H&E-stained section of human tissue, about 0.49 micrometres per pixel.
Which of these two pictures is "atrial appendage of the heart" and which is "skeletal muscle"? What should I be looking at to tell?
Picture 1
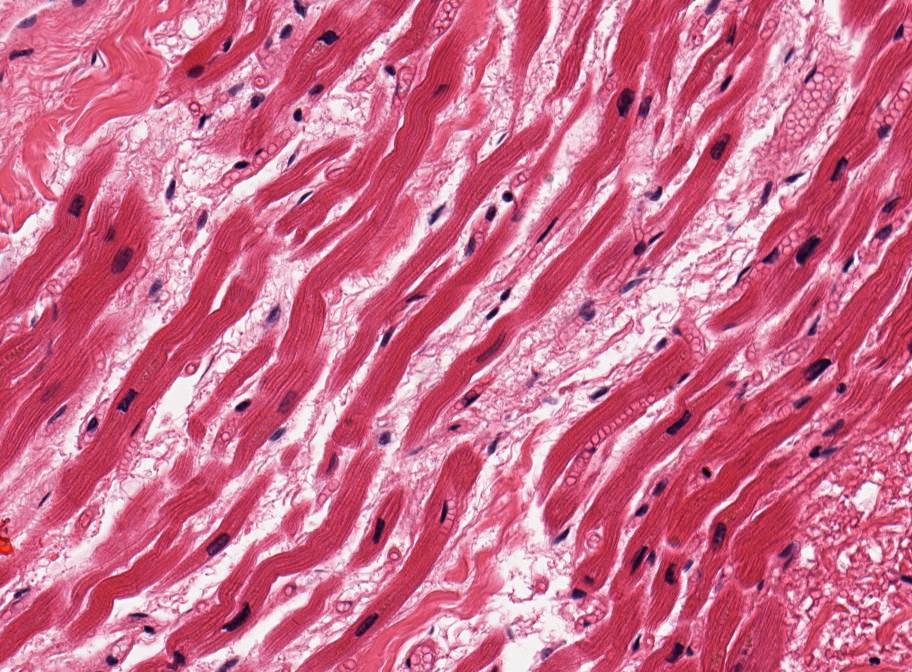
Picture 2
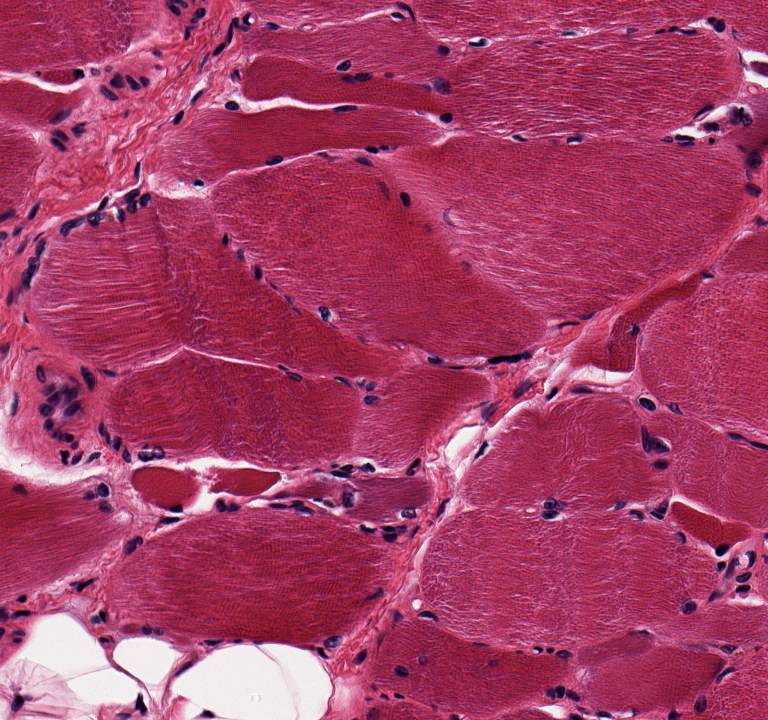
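Here the atrial appendage of the heart is picture 1, and skeletal muscle is picture 2. Looking at the nuclei first: in the atrial appendage they're oval and central within fibres that have a wavy outline, whereas in skeletal muscle they're dark, flattened and pushed to the fibre edges.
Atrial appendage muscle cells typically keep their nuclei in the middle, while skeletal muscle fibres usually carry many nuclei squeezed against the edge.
Between the atrial fibres, small dark spindle-shaped and oval nuclei lie in loose stroma, and at upper left a band of denser wavy pink fibrous tissue lacks muscle nuclei.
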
